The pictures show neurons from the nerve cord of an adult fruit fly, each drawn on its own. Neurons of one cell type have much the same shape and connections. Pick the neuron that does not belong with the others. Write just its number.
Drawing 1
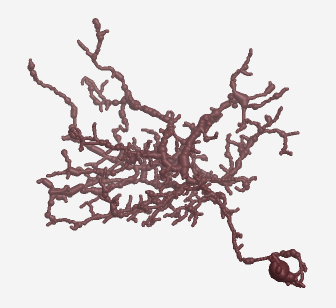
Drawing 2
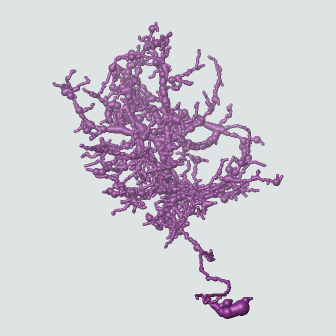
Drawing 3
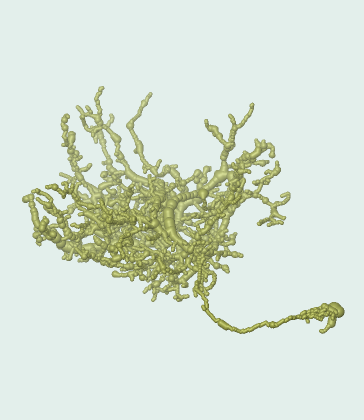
2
